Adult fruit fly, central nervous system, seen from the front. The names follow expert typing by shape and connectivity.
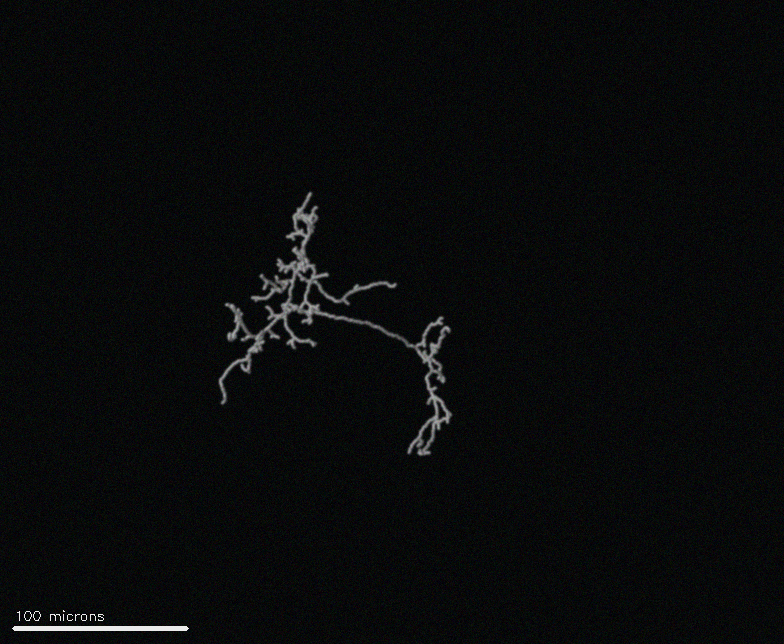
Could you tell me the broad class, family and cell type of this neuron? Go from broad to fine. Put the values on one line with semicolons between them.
central-brain intrinsic neuron; hemilineage DM6_central1; PS260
